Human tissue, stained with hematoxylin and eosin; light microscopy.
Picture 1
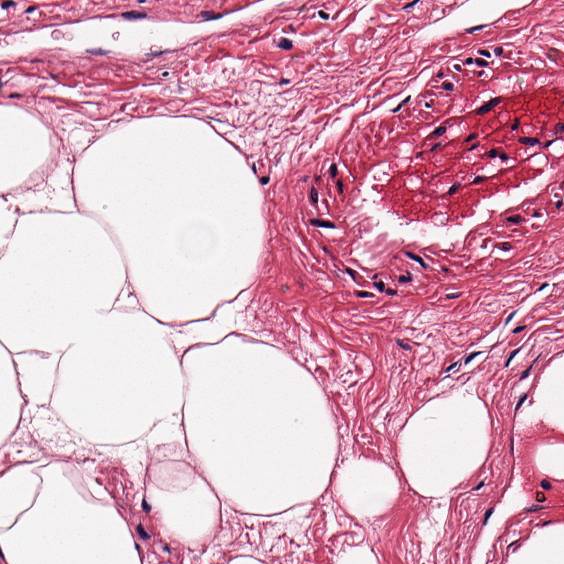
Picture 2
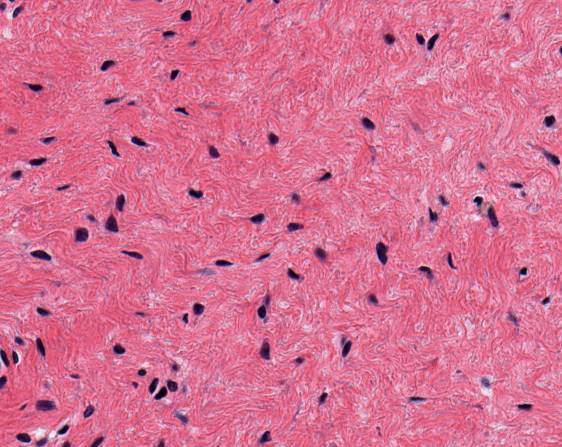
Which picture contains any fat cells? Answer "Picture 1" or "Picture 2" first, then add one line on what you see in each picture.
Picture 1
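Picture 1: Large, empty-looking adipocytes bounded by thin membranes fill the left half and lower part of the field.
Picture 2: No fat cells are present in the field.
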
